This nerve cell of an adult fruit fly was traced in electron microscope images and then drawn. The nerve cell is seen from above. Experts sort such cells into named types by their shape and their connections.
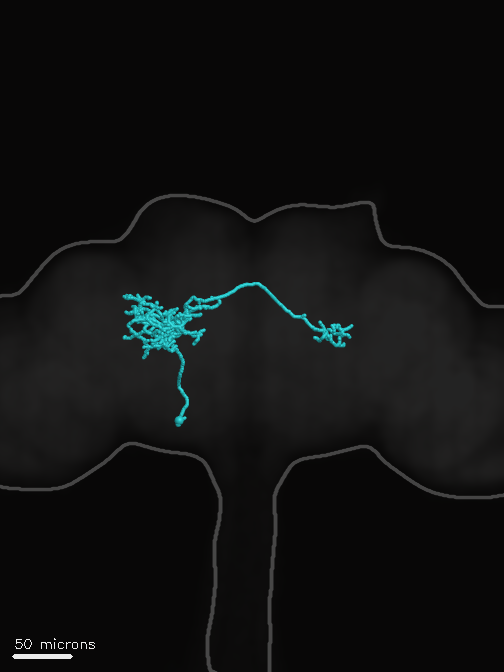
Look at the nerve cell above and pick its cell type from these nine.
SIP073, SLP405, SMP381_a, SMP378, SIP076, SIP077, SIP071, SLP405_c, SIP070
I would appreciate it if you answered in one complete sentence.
What this nerve cell is, by cell type, is SIP077.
